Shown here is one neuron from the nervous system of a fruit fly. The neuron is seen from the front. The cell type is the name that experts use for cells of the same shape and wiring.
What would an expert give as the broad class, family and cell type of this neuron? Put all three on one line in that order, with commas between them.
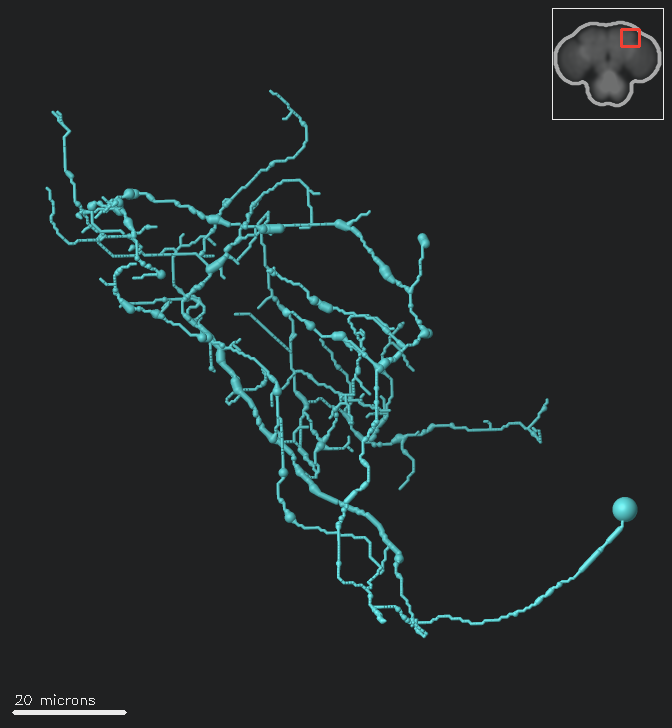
central-brain intrinsic neuron, hemilineage SLPav1_medial, LHAV3e6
